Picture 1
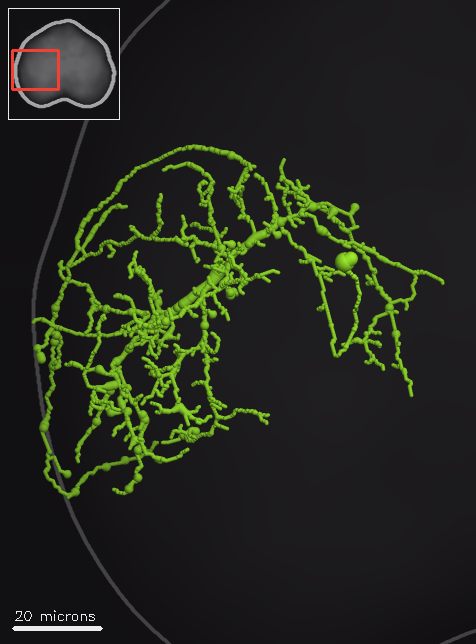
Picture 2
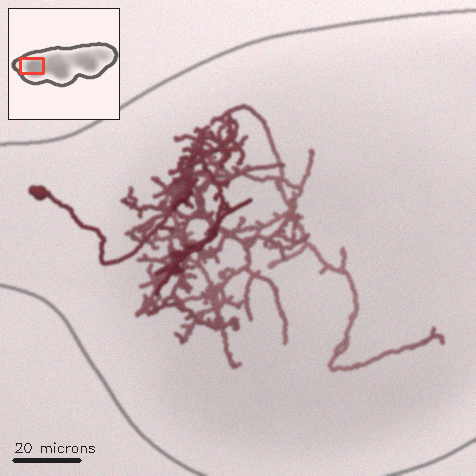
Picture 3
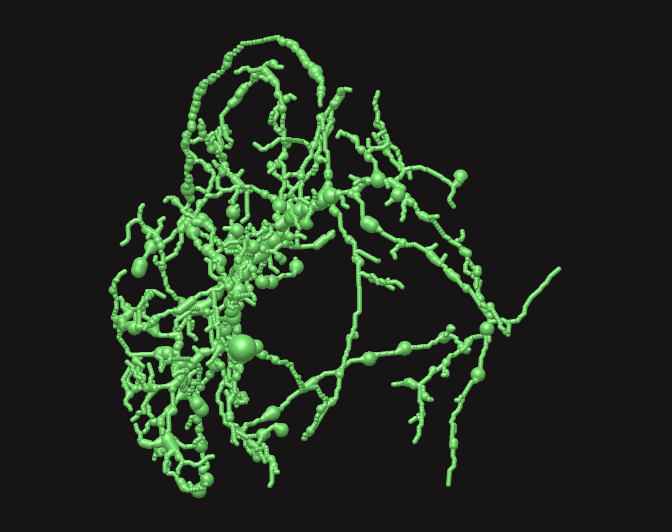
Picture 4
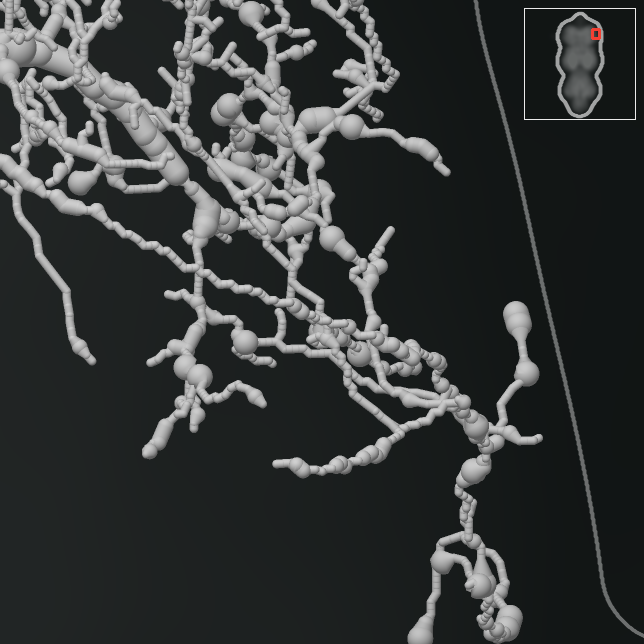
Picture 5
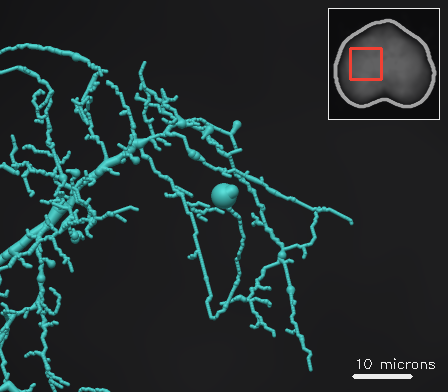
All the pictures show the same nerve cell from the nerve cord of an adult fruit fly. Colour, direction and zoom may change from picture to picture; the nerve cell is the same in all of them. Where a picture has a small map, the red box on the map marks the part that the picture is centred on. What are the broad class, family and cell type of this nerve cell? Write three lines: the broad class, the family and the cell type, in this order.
nerve-cord intrinsic neuron
hemilineage 16B
IN16B094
